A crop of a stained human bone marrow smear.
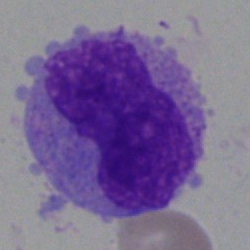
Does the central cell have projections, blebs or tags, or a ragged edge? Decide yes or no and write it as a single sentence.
Yes, the cell's outline is ragged or frayed, or carries projections, blebs or tags.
